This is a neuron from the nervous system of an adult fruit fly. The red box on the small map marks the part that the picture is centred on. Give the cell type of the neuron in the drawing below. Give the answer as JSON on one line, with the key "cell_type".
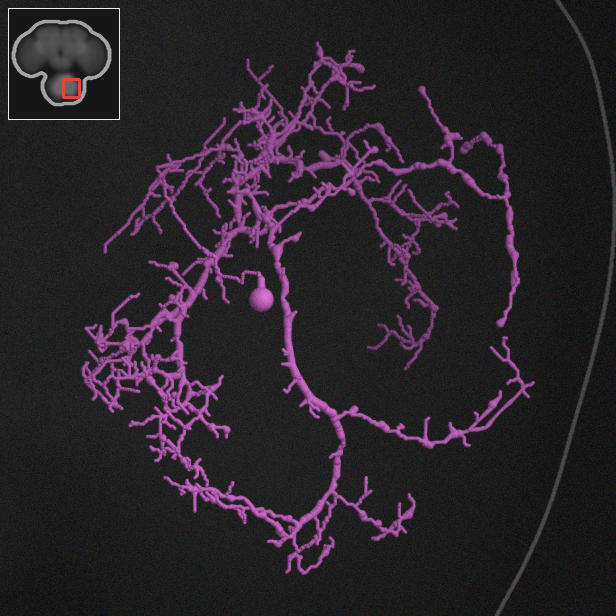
{"cell_type": "IN03A026_d"}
